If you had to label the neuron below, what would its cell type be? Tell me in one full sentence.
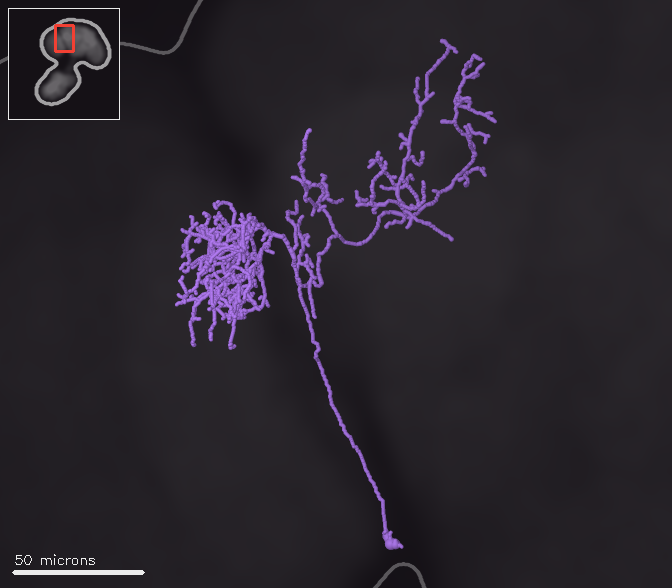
The cell type given to this neuron is LoVP44.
